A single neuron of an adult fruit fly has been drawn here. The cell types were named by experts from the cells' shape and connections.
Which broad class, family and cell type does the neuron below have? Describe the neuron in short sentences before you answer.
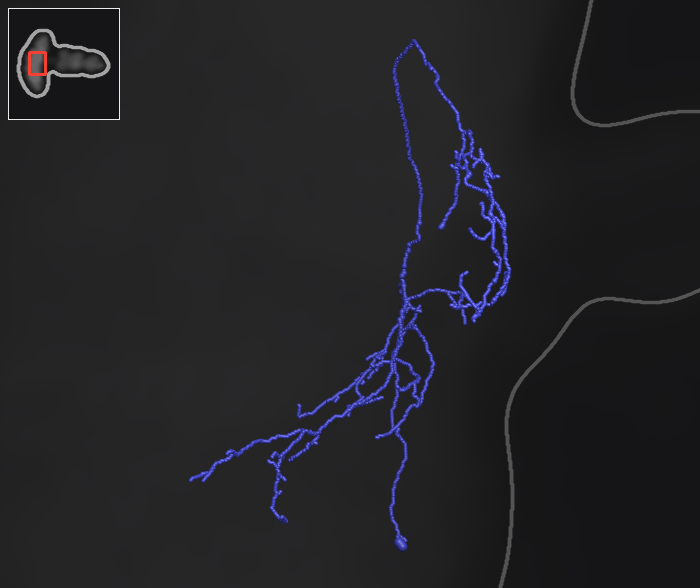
Its cell body lies at the bottom of the picture. The picture shows dozens of branch ends. Its broad class is central-brain intrinsic neuron. Its family is hemilineage LB19. Its cell type is GNG338.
